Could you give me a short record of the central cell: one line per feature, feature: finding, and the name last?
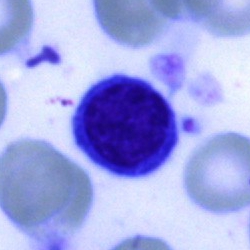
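Outline: round, smooth
Chromatin: dense, dark purple, coarsely clumped
Cytoplasm: thin deep blue rim around the nucleus
Vacuoles: none in the cytoplasm
Name: lymphocyte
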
